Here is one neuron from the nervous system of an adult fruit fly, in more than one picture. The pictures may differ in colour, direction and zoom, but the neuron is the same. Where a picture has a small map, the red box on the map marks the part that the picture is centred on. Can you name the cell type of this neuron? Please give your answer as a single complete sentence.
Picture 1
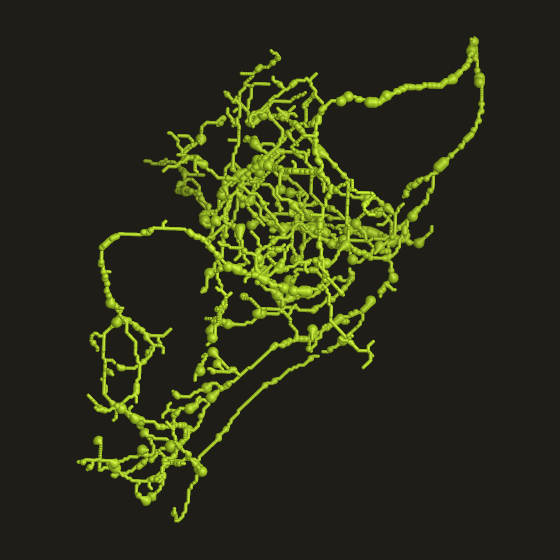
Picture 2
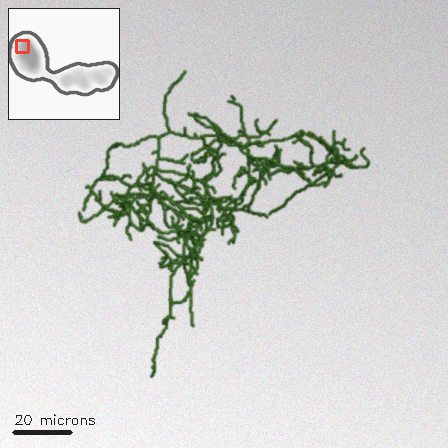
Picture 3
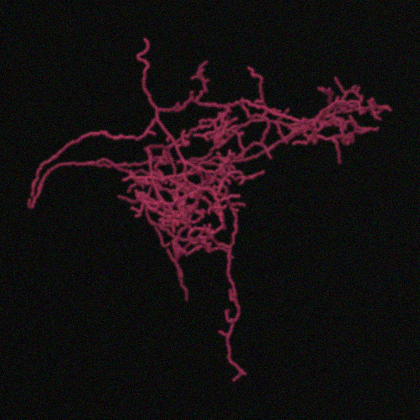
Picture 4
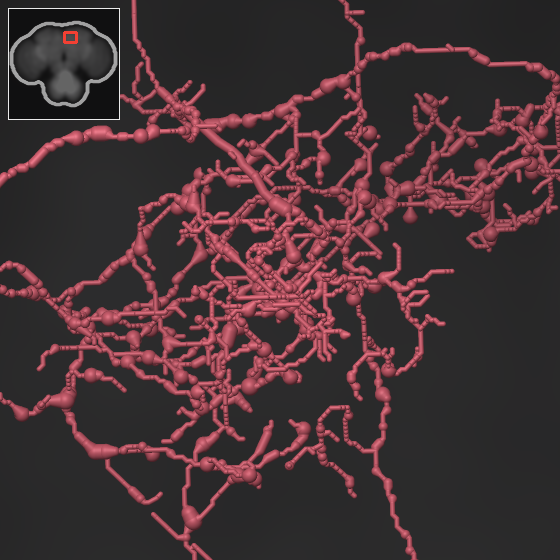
By its cell type, the neuron is SMP058.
